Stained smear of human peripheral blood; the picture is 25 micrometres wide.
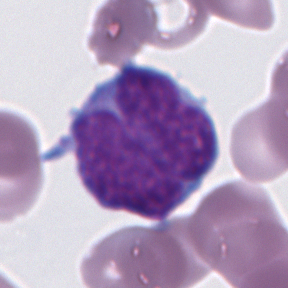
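Atypical promyelocyte, with a nucleus about 13 micrometres across that fills almost the whole cell. What's left is a narrow, pale blue rim of cytoplasm, widest at the upper left, with no vacuoles in it. Note the thin cytoplasmic strand running off the left edge.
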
